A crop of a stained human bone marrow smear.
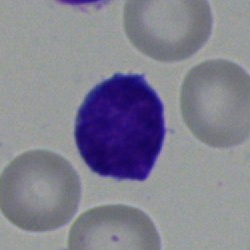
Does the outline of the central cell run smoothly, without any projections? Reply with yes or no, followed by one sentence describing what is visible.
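No. A tiny pointed nub projects from the upper edge of the cell.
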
